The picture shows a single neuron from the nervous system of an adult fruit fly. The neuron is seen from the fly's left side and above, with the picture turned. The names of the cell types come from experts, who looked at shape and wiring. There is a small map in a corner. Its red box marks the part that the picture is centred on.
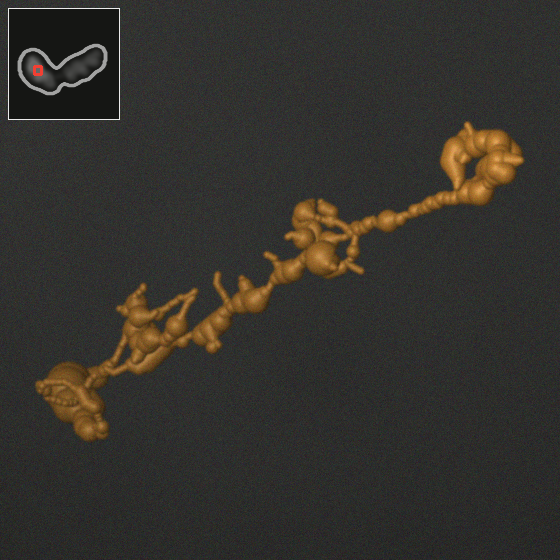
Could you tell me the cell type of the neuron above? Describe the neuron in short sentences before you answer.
As drawn here it is wider than it is tall. Its broad class is optic-lobe intrinsic neuron. Its cell type is Mi1.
